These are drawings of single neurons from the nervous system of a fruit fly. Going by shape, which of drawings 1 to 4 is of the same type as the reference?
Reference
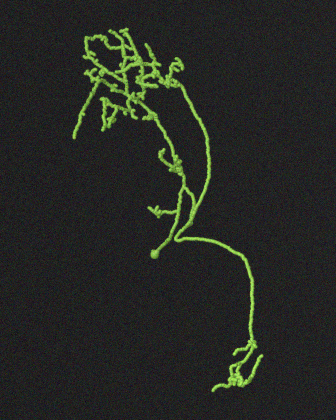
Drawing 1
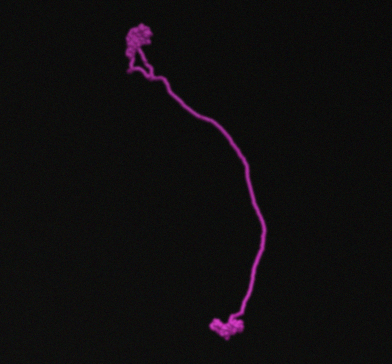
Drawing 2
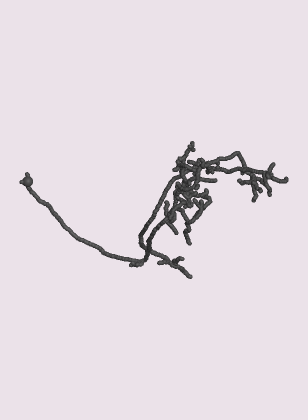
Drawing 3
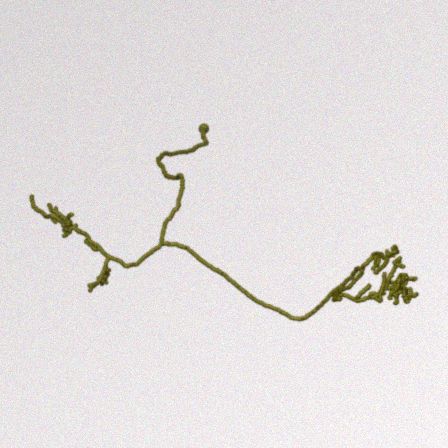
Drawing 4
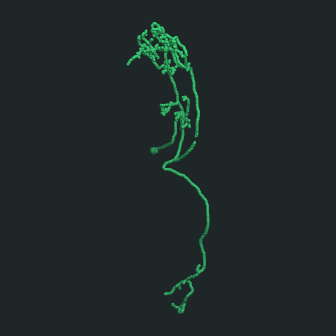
Drawing 4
